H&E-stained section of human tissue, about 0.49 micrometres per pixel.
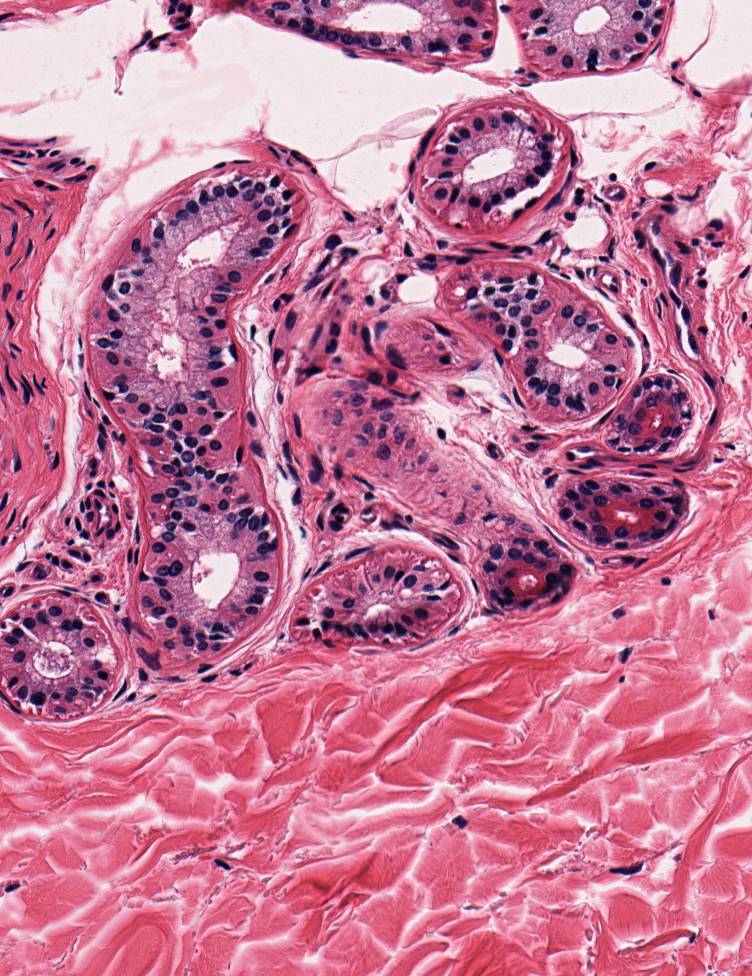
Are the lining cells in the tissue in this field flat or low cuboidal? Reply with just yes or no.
No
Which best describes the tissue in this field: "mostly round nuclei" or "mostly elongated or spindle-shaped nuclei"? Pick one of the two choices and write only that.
Mostly round nuclei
